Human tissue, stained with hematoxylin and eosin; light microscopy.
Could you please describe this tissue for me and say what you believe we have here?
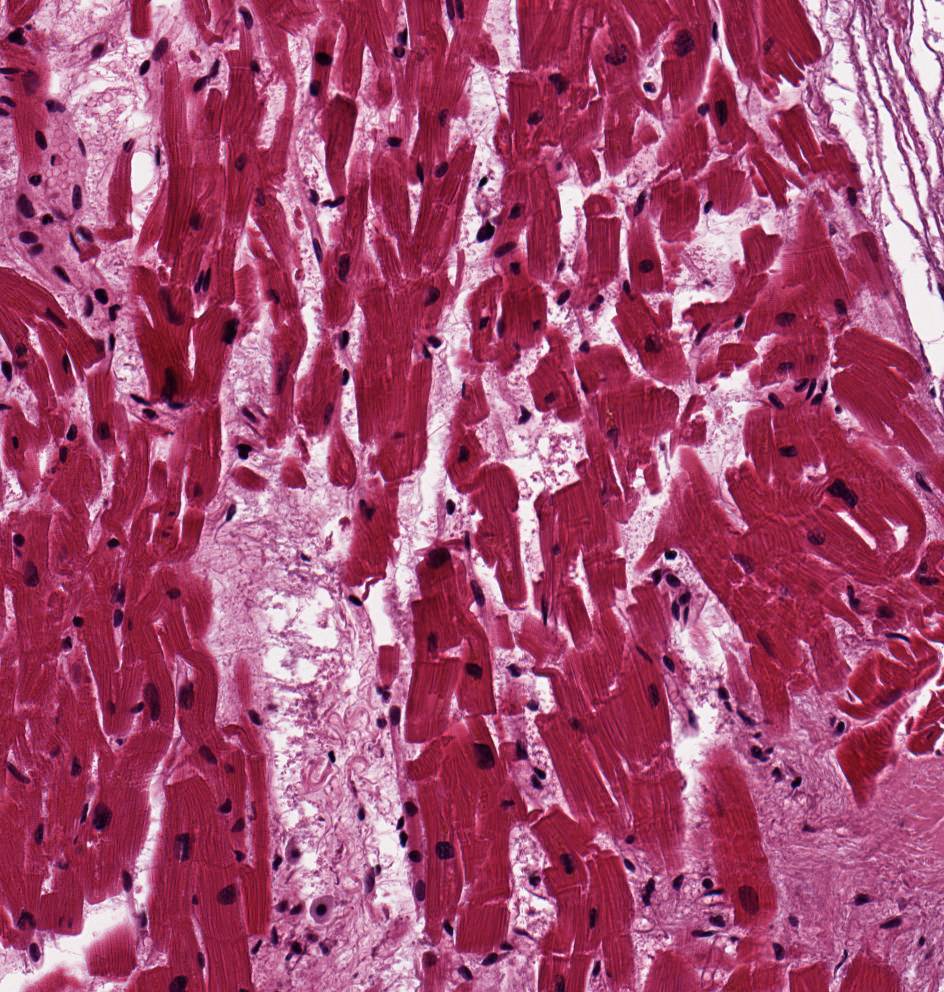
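Branching muscle fibres form bundles, with paler connective tissue between them. Fibres have oval, centrally placed nuclei and deep red cytoplasm with fine lengthwise lines. Small, dark, elongated nuclei are scattered in the connective tissue between fibres. This is the left ventricle of the heart.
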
